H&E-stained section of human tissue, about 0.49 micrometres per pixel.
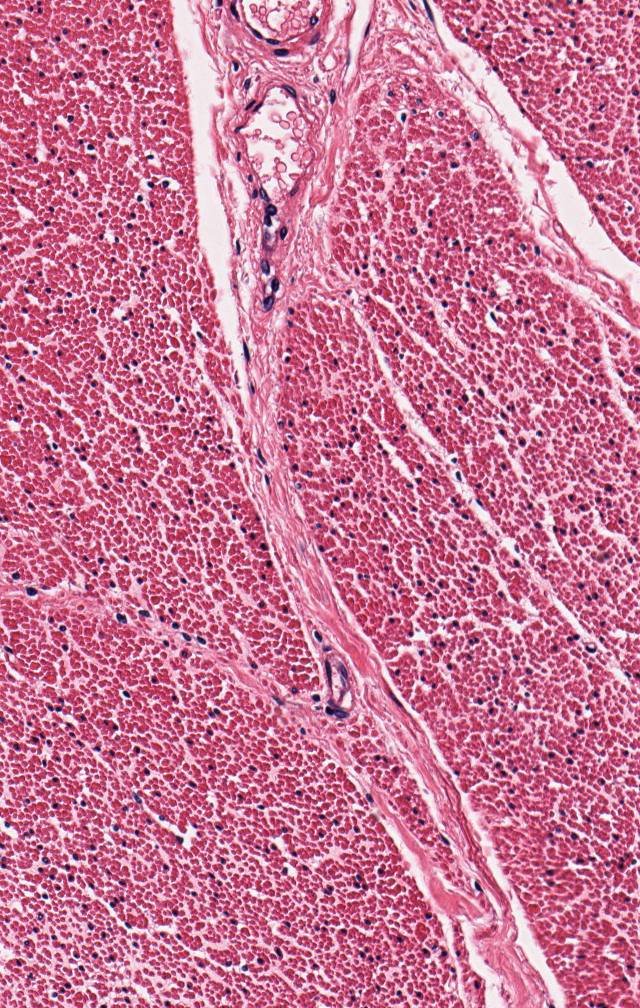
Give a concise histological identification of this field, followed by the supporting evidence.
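Smooth muscle. Field mostly tightly packed small red polygonal profiles, cut in cross-section, split into irregular bundles by thin pale pink strands.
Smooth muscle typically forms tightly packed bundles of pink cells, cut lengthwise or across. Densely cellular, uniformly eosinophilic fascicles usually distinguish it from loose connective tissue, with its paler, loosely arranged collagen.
Broader band of pale pink fibrous tissue from top centre to bottom right. No fat cells.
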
